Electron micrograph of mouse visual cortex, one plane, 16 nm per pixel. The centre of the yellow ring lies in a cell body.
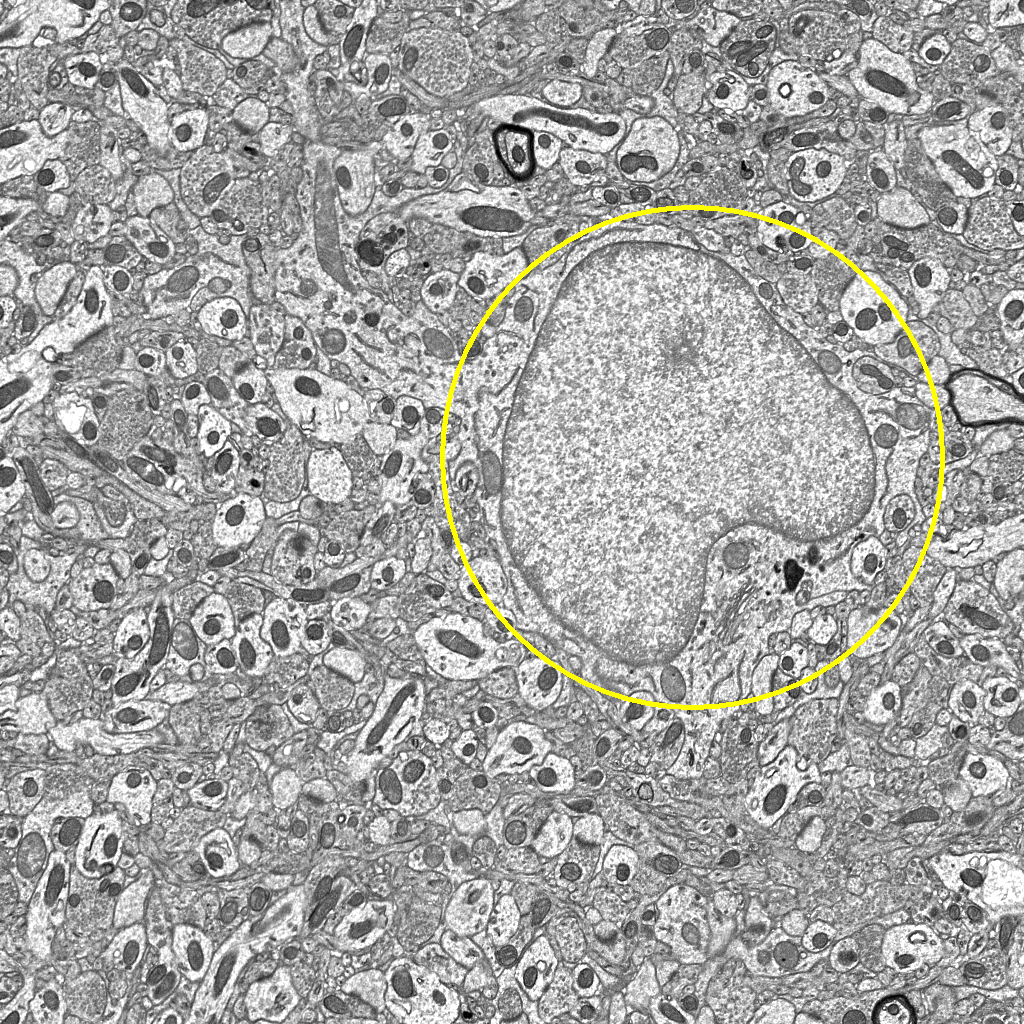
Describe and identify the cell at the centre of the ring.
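The cell has a large, rounded nucleus whose whole outline lies inside the ring. A deep notch is cut into its lower right side. The chromatin is finely granular and evenly spread, with no large dark clumps against the envelope. Within the notch below the nucleus, the cytoplasm holds a stack of parallel curved membranes. This cell is an astrocyte.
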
